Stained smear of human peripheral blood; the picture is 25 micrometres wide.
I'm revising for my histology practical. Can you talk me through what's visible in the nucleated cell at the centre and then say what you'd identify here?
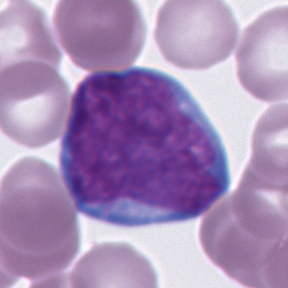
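An irregular, somewhat angular outline bounds the cell, rather than a smoothly round one. The nucleus forms a single unlobed mass. Its chromatin has a fine, stippled purple pattern with no coarse dark clumps. Just below the nucleus, a paler zone lies in the cytoplasm. This cell is a myeloblast.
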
